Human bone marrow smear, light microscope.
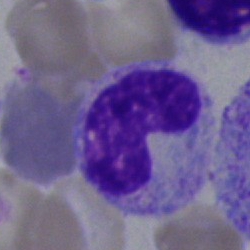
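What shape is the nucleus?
Deeply indented, like a kidney or a horseshoe, with the notch opening toward the right.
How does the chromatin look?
Dark purple and clumped, with small pale gaps between the clumps.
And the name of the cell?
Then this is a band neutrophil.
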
